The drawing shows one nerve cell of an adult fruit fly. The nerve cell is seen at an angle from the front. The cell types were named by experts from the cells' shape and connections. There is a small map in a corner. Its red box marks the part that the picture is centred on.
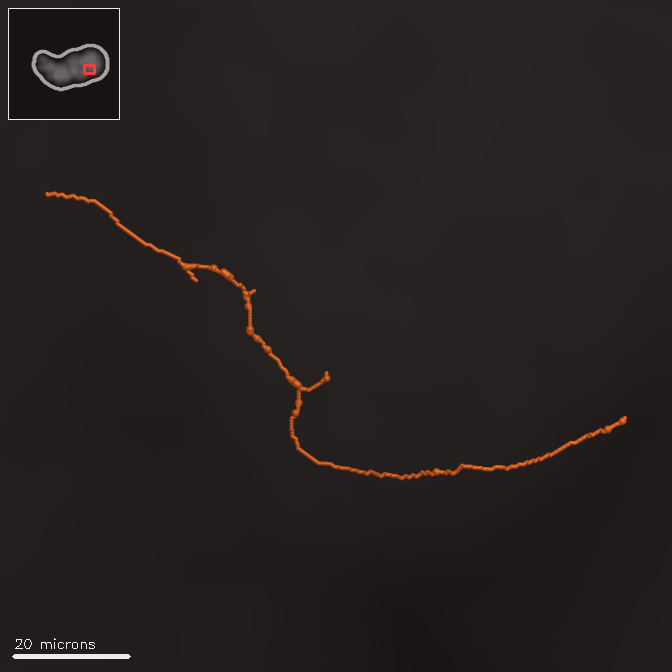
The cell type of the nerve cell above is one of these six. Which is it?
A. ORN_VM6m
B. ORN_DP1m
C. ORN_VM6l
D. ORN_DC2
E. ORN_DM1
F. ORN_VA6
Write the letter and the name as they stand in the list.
C. ORN_VM6l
